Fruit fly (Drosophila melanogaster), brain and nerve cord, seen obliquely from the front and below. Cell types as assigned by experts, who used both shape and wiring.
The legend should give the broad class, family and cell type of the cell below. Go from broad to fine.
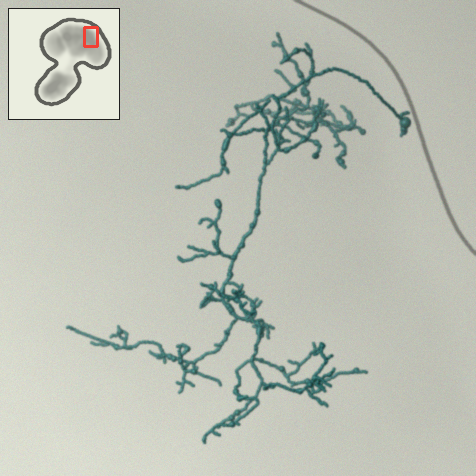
central-brain intrinsic neuron; hemilineage SLPad1_anterior; CB3218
